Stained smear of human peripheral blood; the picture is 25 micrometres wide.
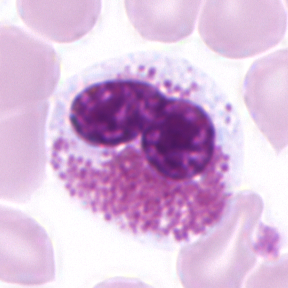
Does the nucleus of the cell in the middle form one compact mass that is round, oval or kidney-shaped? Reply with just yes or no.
No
